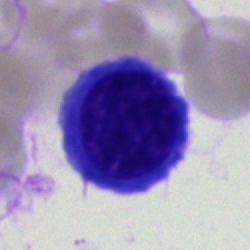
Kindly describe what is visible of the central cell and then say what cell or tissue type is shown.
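The nucleus has dense chromatin that stains dark purple. Around it the cytoplasm forms only a scant, deep blue rim, widest on the left side of the cell. This central cell is an erythroblast.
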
